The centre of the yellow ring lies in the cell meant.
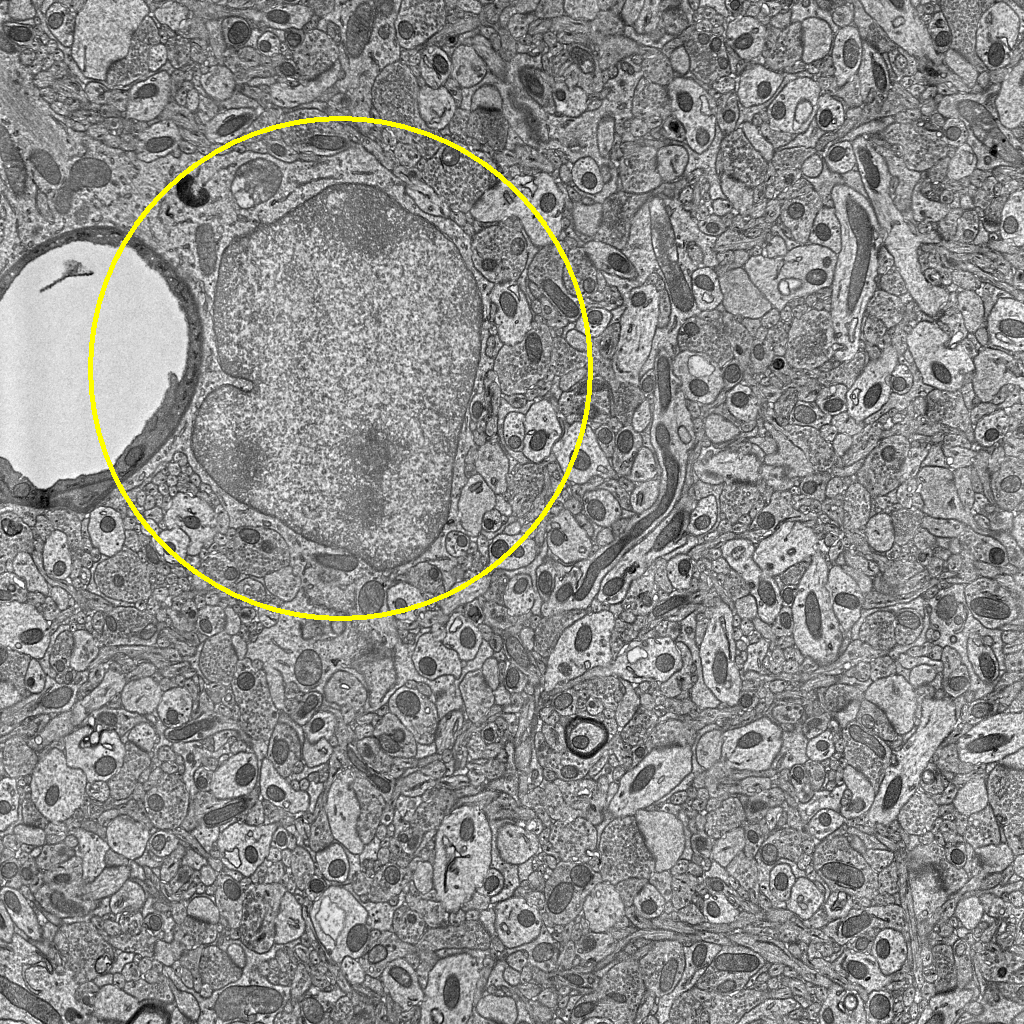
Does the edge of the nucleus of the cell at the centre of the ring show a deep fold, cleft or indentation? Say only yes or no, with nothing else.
Yes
